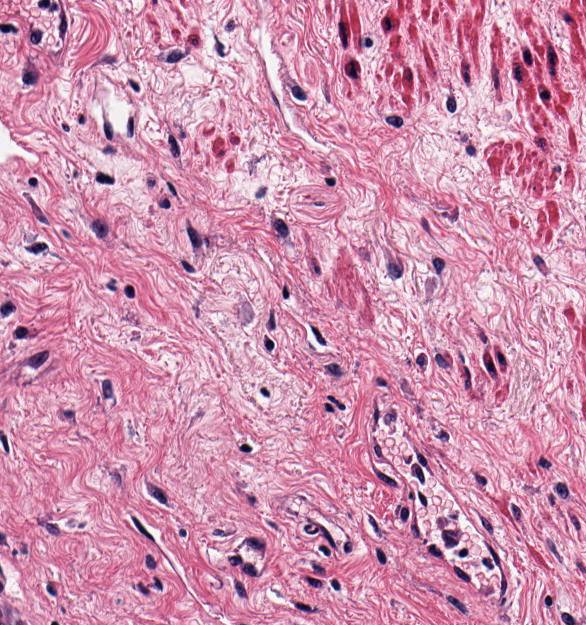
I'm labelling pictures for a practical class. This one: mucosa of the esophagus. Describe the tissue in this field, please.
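In the upper right corner are groups of elongated cells whose cytoplasm is a deeper red than the surrounding collagen. Through the middle of the field, paler, loosely textured, finely fibrillar areas lie between denser collagen bundles. Near the lower right are small thin-walled vessels lined by flattened endothelial nuclei and containing red blood cells. No fat cells are present.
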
